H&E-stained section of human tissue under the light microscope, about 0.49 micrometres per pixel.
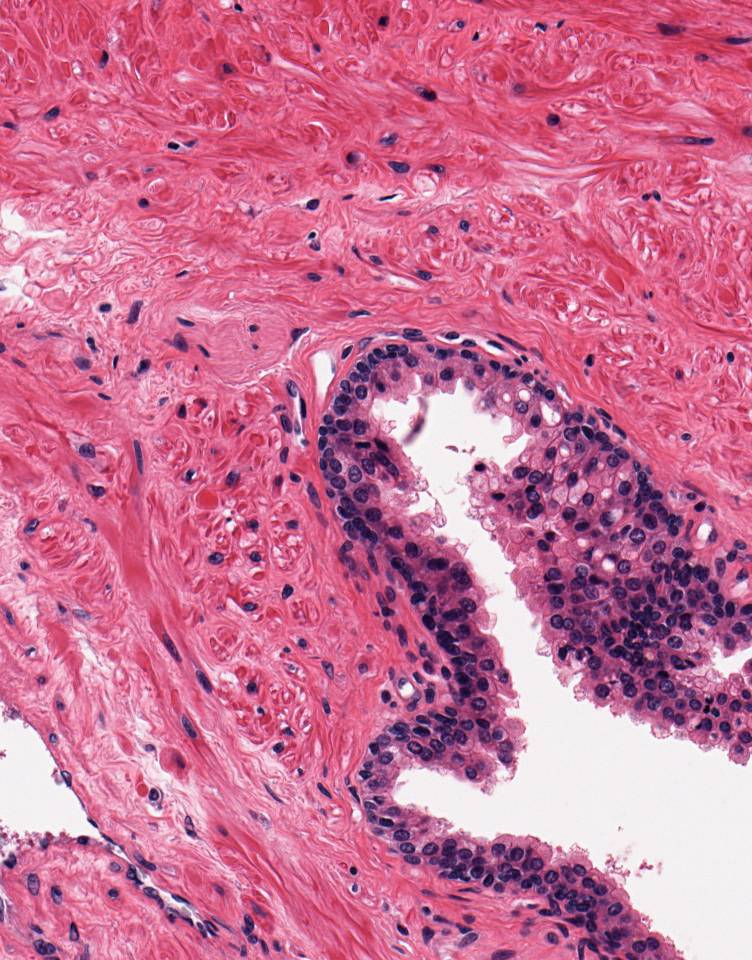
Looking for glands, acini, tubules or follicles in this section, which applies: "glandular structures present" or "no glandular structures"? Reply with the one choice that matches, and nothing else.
Glandular structures present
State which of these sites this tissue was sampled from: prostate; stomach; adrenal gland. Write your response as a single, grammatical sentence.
Obtained from the prostate, the tissue was sectioned for this slide.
